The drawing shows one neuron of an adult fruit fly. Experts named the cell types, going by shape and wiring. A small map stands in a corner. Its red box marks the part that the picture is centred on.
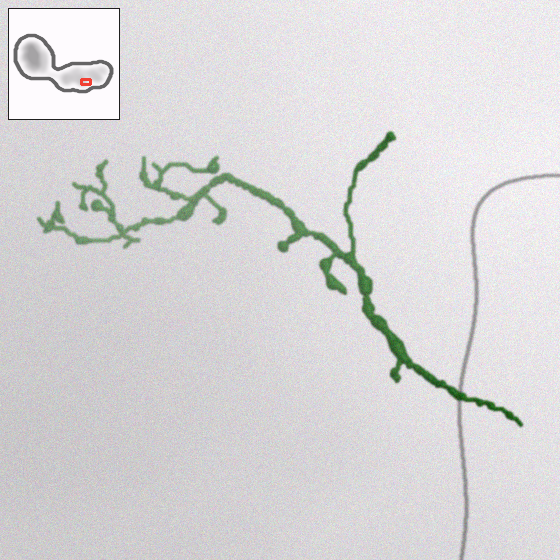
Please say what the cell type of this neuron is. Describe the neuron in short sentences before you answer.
The drawing shows no cell body. In this view it is wider than it is tall. It is a sensory neuron entering the nerve cord. The cell type is SNta43.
